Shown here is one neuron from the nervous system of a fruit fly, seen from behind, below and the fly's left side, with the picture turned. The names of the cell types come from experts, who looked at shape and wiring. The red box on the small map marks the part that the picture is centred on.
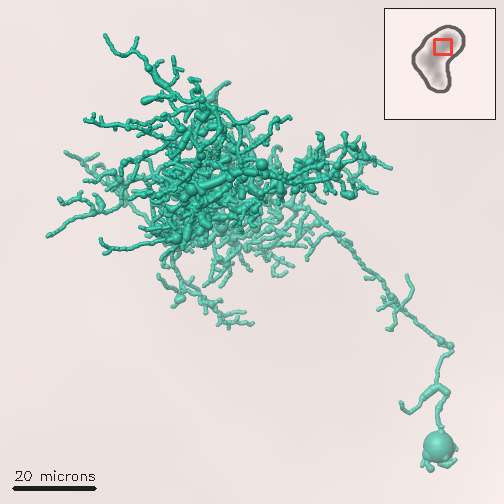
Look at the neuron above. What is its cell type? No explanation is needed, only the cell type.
PS137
